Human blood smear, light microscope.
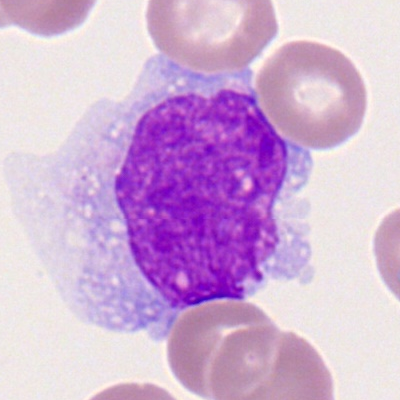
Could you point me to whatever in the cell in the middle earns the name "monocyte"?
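In this monocyte the nucleus is a single unlobed mass, set toward the right of the cell. Most of the cytoplasm lies to its left.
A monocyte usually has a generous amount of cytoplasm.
The purple chromatin forms a lacy, strand-like pattern rather than dense coarse clumps. Numerous small clear vacuoles are scattered through the cytoplasm.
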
